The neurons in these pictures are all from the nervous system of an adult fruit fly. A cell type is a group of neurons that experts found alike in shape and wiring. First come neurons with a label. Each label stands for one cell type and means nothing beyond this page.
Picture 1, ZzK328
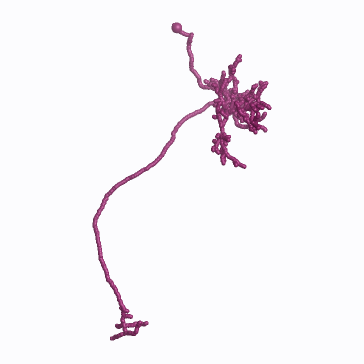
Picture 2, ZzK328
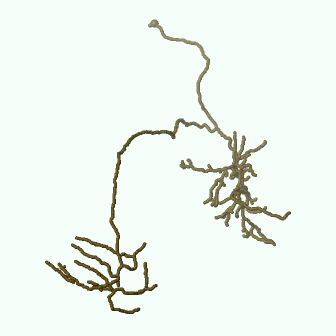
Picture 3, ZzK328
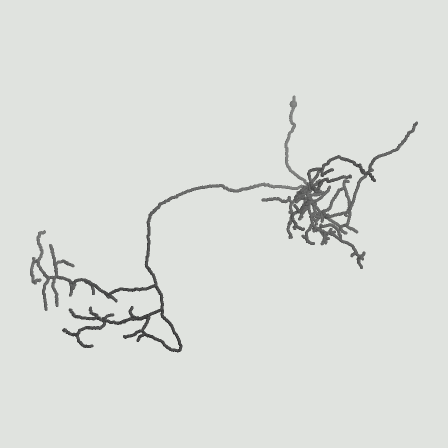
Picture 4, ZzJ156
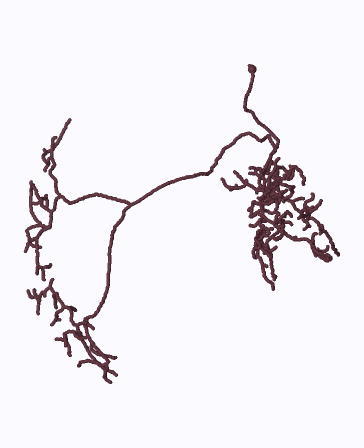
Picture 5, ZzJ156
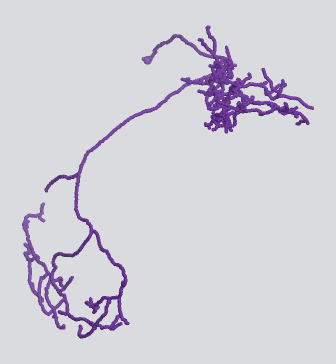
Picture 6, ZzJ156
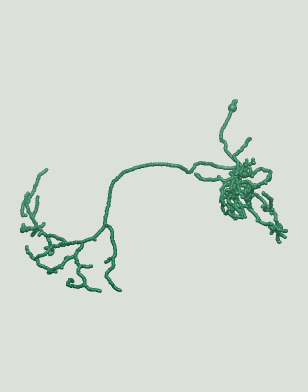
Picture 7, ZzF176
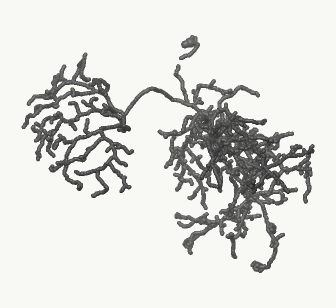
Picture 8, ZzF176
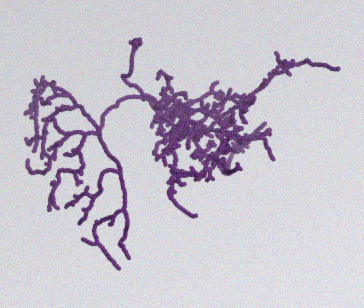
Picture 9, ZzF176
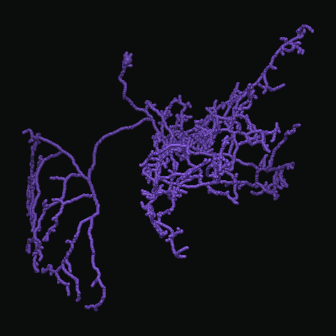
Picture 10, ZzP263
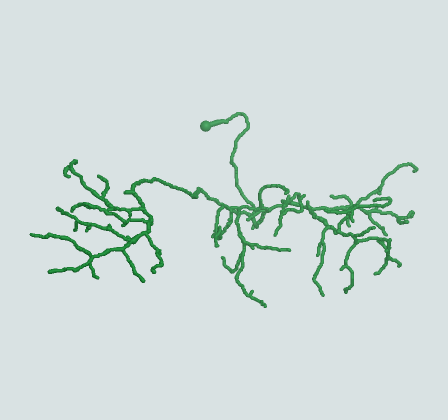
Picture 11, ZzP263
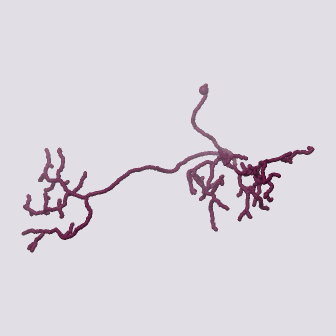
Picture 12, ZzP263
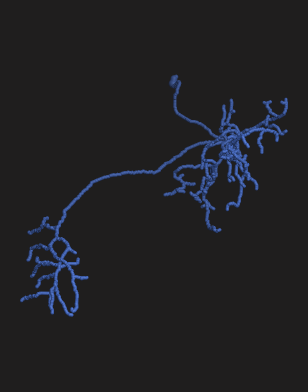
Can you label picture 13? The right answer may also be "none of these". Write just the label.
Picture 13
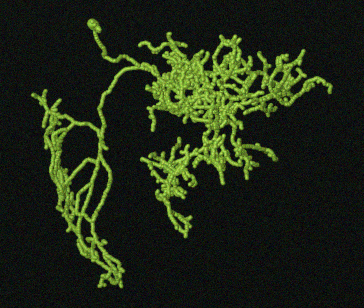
ZzF176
